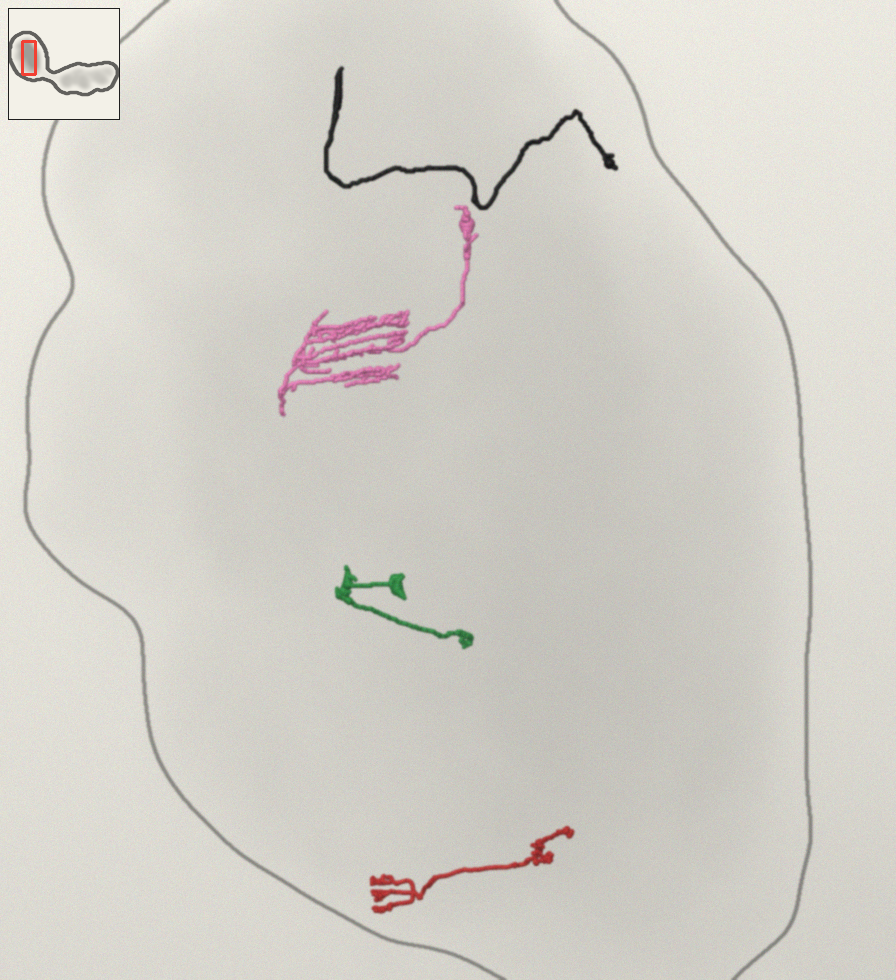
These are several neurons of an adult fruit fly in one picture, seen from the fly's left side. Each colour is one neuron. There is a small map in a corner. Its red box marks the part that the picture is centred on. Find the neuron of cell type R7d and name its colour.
black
